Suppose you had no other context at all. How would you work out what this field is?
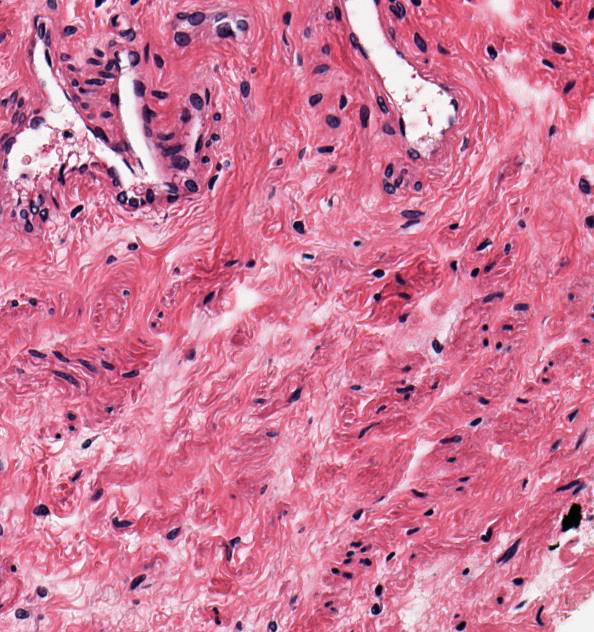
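Dense connective tissue, I think, fills most of this field. The pink fibres are wavy and interlace in bundles running in differing directions.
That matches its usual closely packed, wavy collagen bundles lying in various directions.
Nuclei are small, dark and elongated to oval, spread thinly with wide pink areas between them.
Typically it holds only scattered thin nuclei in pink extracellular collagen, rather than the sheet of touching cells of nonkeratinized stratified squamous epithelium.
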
